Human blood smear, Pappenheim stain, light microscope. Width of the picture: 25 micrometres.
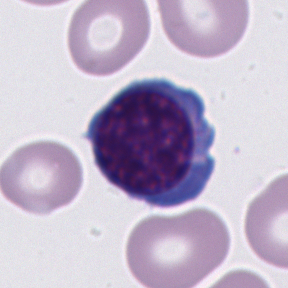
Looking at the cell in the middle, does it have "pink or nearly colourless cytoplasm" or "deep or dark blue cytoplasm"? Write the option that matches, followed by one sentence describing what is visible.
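Deep or dark blue cytoplasm. The cytoplasm is blue.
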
